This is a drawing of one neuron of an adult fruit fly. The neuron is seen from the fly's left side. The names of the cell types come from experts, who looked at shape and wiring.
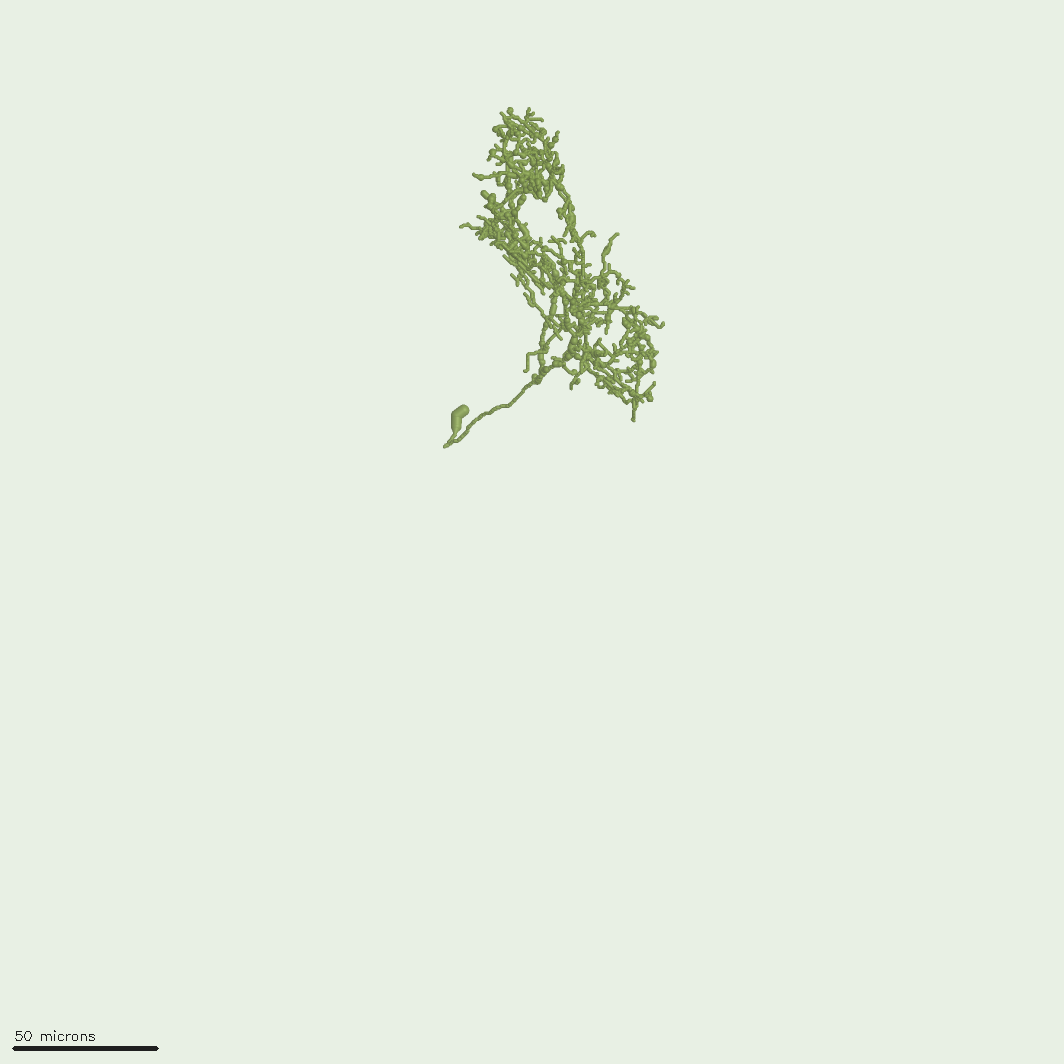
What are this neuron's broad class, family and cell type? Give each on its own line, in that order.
central-brain intrinsic neuron
LHAV
LHAV2o1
